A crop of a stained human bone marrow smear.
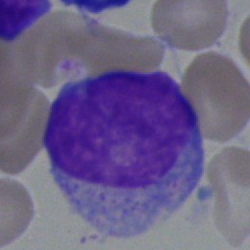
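Blast, with its nucleus up toward the top of the cell and the cytoplasm a broad crescent underneath. That cytoplasm is pale greyish-blue, with fine purple granules scattered through it.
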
